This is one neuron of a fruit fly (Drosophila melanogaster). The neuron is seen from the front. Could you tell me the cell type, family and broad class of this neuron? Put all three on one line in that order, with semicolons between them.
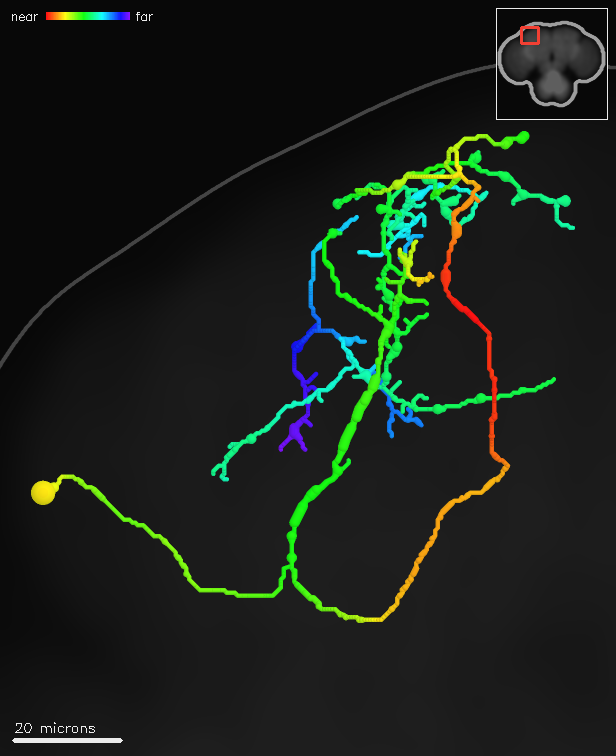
CB2797; hemilineage SLPal2; central-brain intrinsic neuron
